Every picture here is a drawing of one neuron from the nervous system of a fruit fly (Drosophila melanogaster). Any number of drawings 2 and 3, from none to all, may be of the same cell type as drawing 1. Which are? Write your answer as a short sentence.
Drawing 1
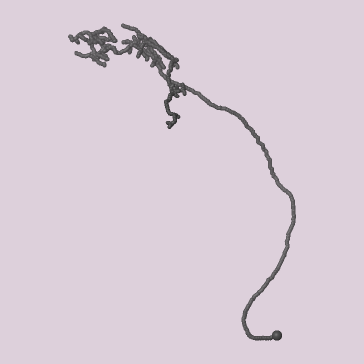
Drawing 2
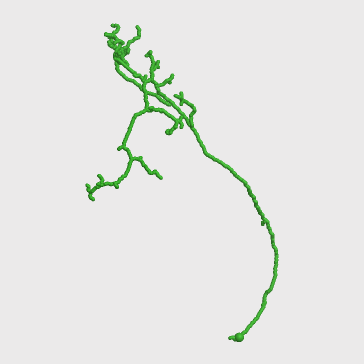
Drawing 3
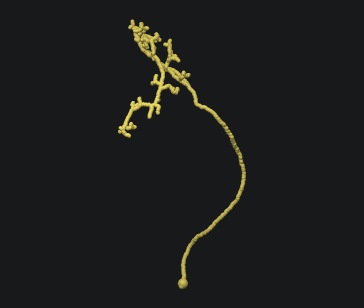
None of them is of the same cell type.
